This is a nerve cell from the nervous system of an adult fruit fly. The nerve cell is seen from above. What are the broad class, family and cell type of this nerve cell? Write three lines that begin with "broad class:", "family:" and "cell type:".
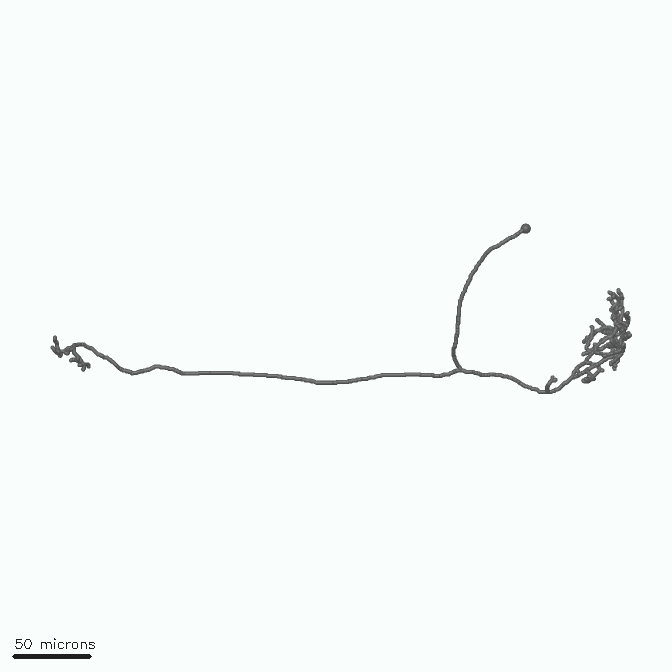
broad class: central-brain intrinsic neuron
family: hemilineage VLPa2
cell type: CB3297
